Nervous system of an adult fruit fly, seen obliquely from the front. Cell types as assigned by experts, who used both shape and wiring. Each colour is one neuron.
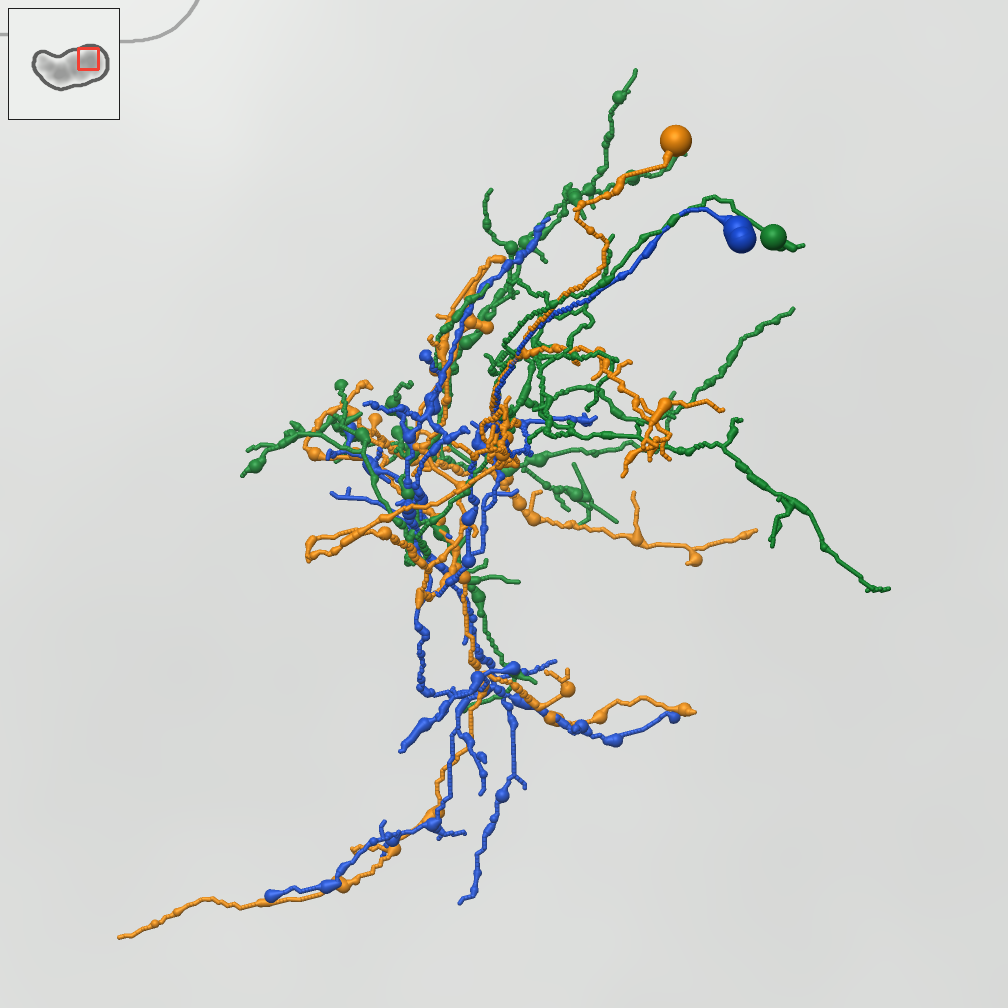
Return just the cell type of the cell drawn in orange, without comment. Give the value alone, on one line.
CB3143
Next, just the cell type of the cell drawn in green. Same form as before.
CB2884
